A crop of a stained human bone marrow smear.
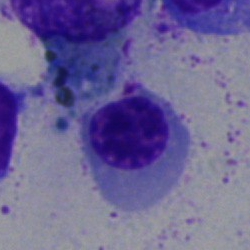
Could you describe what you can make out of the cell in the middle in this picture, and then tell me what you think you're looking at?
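Cytoplasm pale greyish-blue, mostly below the nucleus. Chromatin coarse and clumped. Outline smooth, no projections. Identification: erythroblast.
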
